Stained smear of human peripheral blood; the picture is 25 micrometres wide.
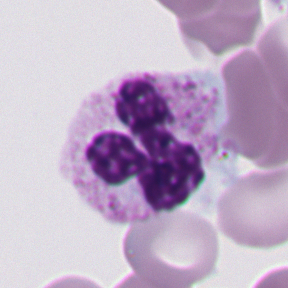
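Segmented neutrophil in a stained peripheral blood smear. Its outline looks roughly round, and the chromatin, as far as I can judge, is dark purple and coarsely clumped. The cytoplasm is abundant and pale with a faint lilac tint, and small pink-violet granules seem scattered all through it.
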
